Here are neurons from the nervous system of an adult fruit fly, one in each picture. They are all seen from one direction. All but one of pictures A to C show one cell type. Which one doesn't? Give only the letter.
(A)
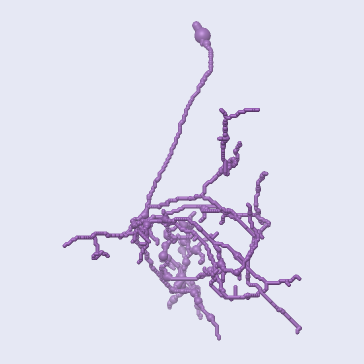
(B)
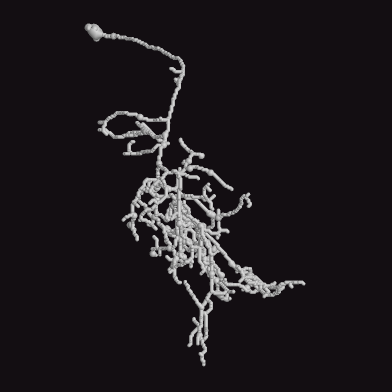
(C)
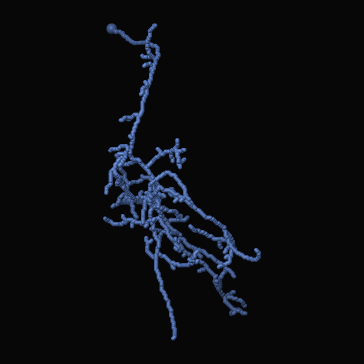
A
